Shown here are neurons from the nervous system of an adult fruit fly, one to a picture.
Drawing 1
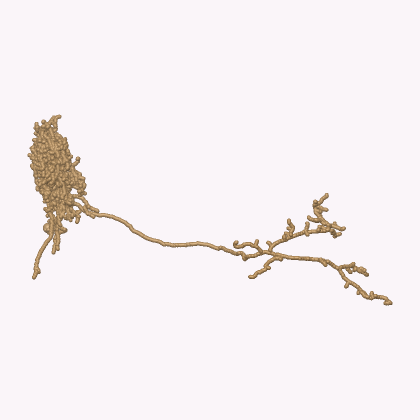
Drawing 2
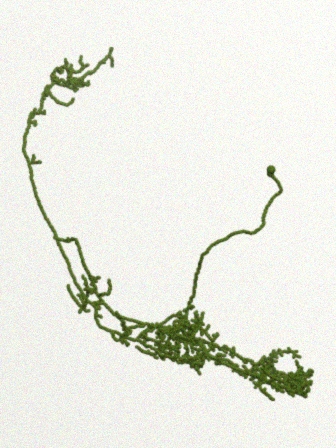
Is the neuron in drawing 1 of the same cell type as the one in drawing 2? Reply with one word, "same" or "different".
different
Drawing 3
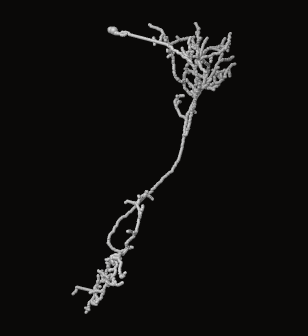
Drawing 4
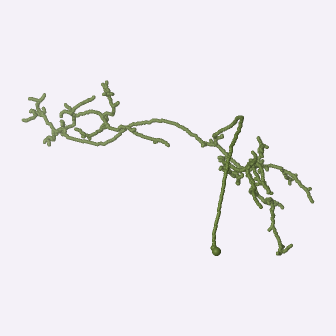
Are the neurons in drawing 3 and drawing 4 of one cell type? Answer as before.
same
